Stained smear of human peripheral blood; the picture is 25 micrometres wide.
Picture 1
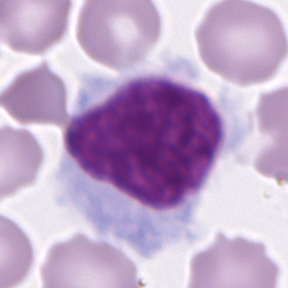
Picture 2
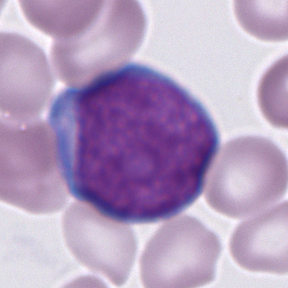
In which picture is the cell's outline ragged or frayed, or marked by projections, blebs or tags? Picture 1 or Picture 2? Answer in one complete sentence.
The cell shown in Picture 1 is bounded by a rough outline.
